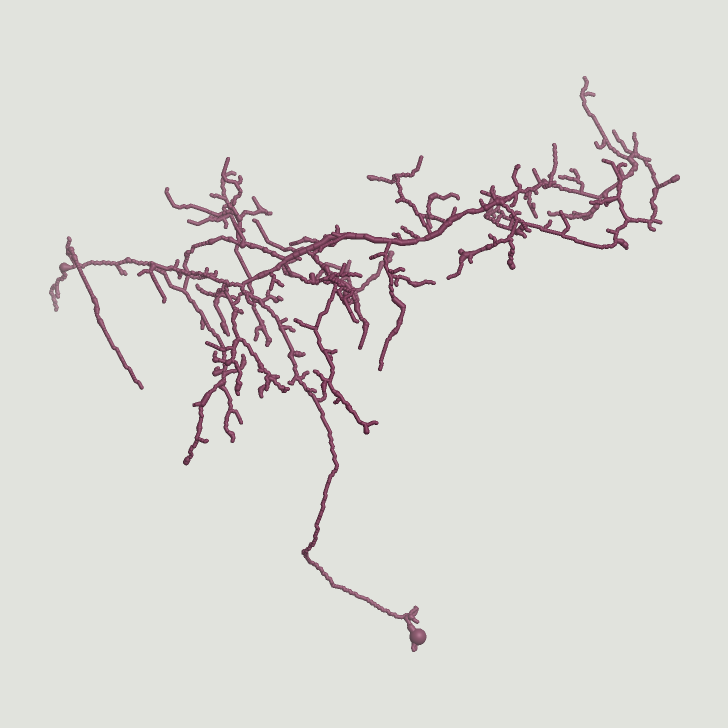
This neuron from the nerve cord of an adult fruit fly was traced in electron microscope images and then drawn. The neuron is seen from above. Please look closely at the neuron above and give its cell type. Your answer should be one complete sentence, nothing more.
The neuron is categorized under cell type IN03B058.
